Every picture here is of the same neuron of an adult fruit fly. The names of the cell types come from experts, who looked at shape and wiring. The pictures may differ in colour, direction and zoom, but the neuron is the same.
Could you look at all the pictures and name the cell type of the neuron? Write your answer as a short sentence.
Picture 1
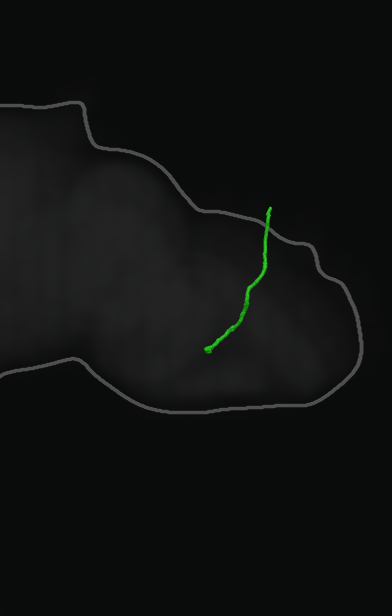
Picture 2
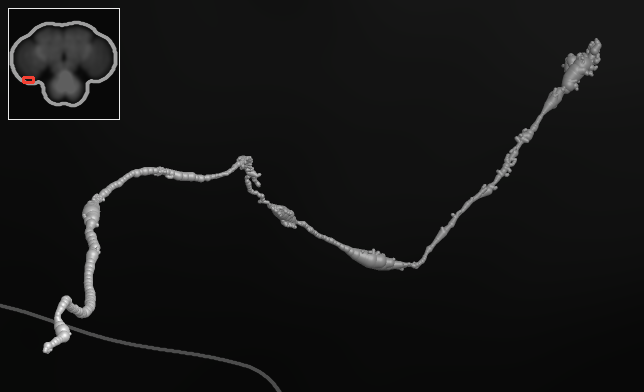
The cell type is R7p.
